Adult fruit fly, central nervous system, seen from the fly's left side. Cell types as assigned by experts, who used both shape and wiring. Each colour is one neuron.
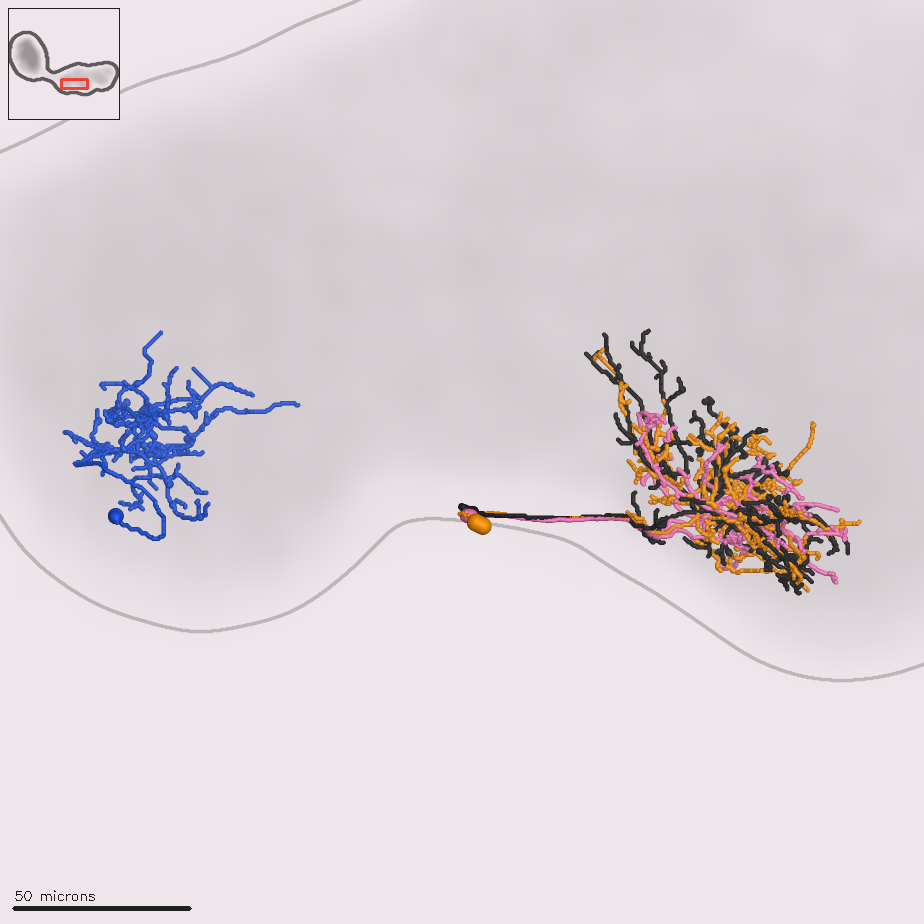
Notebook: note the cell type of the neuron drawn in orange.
IN14A079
